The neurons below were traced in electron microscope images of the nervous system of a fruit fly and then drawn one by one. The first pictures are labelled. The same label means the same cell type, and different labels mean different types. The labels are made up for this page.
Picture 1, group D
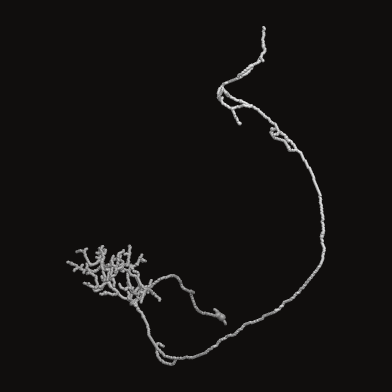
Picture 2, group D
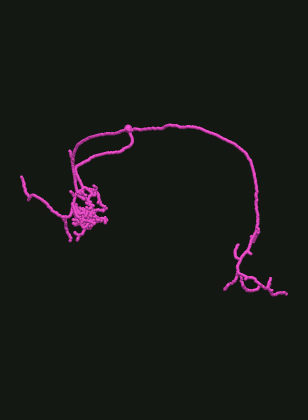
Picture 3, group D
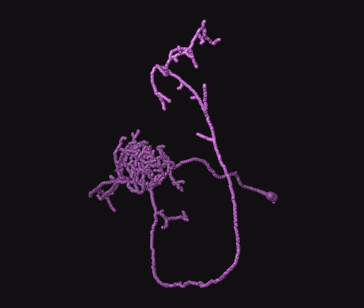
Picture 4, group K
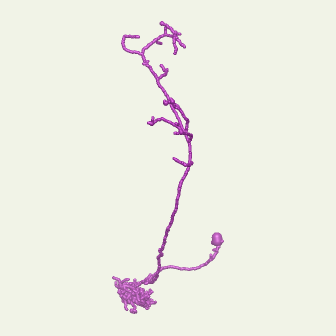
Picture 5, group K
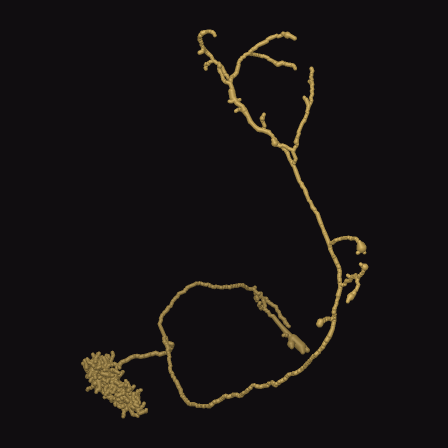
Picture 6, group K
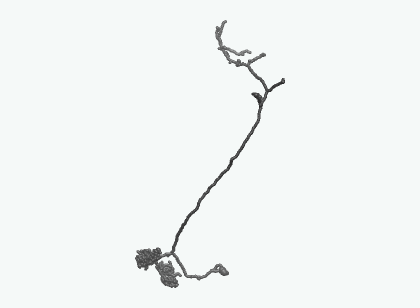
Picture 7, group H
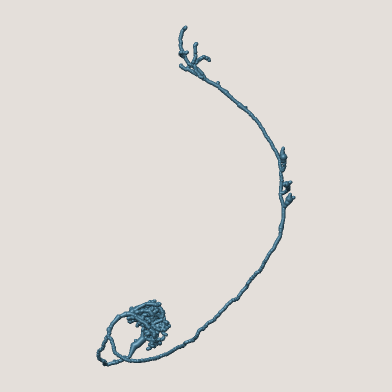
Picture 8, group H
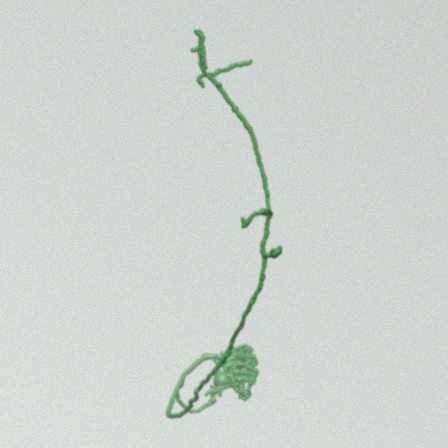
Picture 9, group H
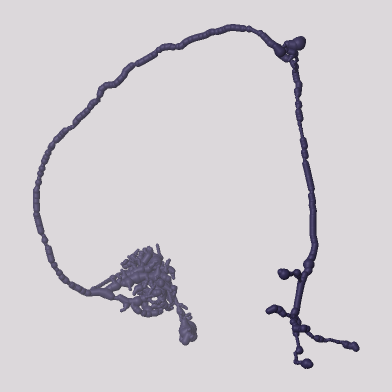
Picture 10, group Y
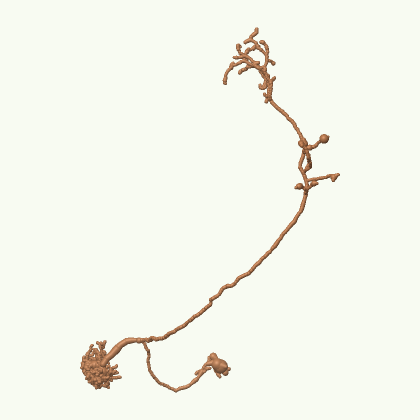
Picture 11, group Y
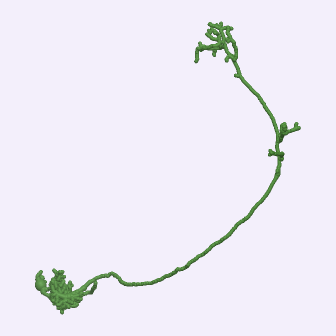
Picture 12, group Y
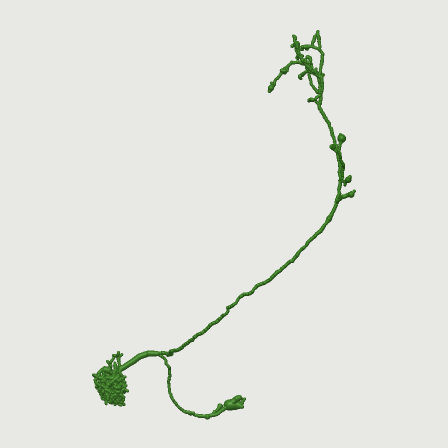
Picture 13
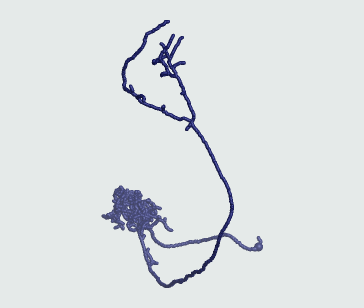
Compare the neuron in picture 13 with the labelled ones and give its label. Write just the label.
group D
